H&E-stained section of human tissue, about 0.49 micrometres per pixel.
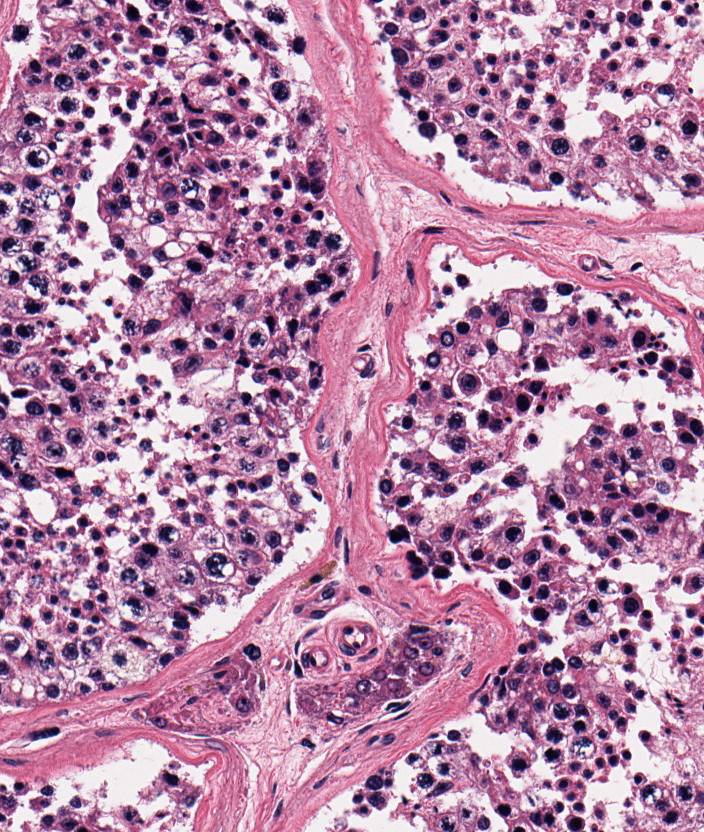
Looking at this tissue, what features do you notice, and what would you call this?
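First, the fibrous bands bounding the compartments are thick, wavy, layered and strongly pink. Second, elongated dark spindle-shaped nuclei lie parallel to their fibres. Third, at bottom centre, where the bands widen, polygonal cells with abundant pink cytoplasm and round nuclei cluster. Fourth, some upper-left compartment cells hold clear, rounded cytoplasmic vacuoles. The tissue is testis.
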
